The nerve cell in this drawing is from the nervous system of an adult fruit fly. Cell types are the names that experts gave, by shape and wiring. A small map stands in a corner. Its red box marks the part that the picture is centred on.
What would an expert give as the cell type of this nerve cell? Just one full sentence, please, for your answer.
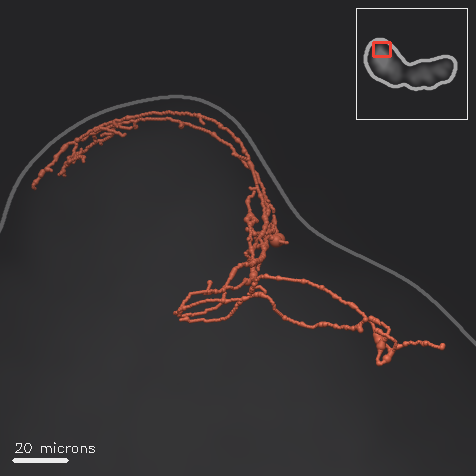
It is SLP463 that is the cell type of the nerve cell.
